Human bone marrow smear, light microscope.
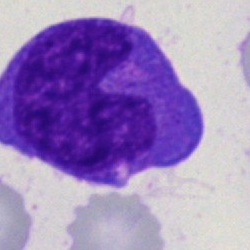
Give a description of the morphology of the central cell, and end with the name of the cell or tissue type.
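Look first at the outline: it's irregular, with a rounded bulge of cytoplasm on the right side. Now the nucleus is deeply indented, its notch opening toward the upper right. In that notch you'll find a paler pinkish zone. The cytoplasm itself is blue-purple. This is a monocyte.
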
